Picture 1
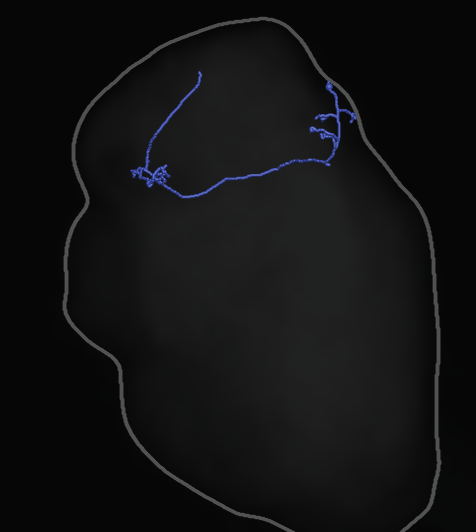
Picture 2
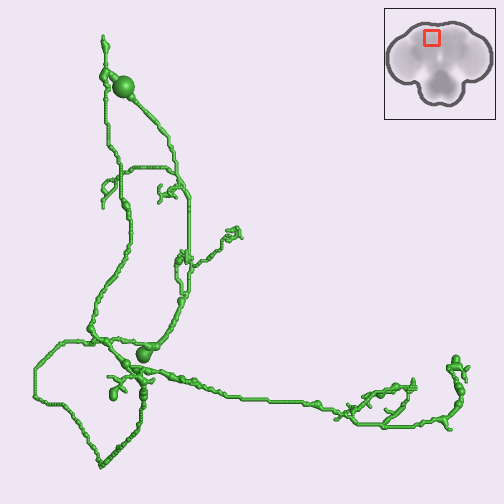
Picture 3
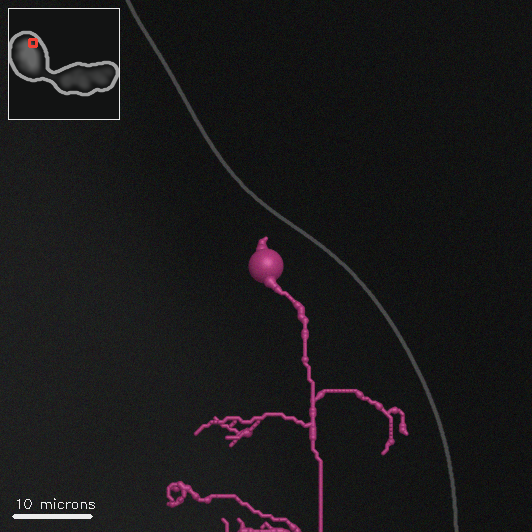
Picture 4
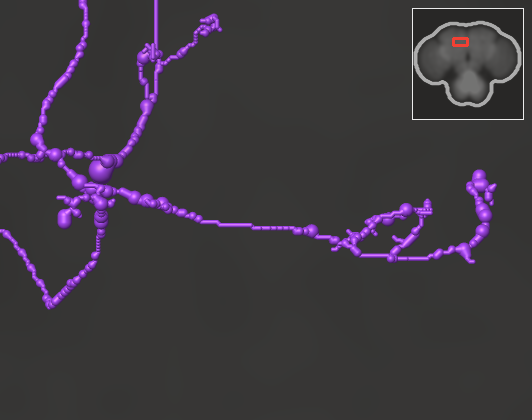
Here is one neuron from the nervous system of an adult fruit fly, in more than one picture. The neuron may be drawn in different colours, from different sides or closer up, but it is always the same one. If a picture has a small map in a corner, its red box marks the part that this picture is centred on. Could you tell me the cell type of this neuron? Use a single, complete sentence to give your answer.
The cell type to which this neuron belongs is KCa'b'-ap2.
